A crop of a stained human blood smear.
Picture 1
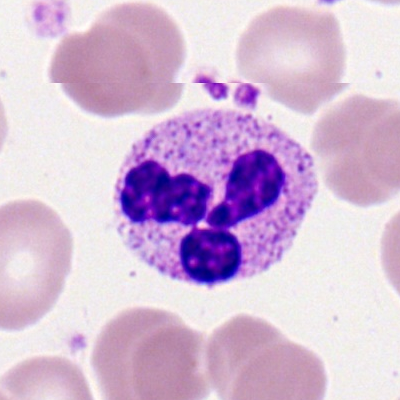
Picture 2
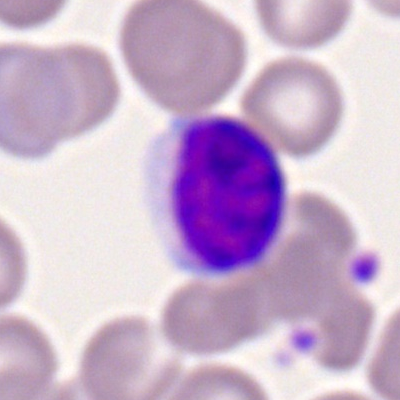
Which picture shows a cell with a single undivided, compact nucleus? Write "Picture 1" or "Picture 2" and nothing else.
Picture 2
